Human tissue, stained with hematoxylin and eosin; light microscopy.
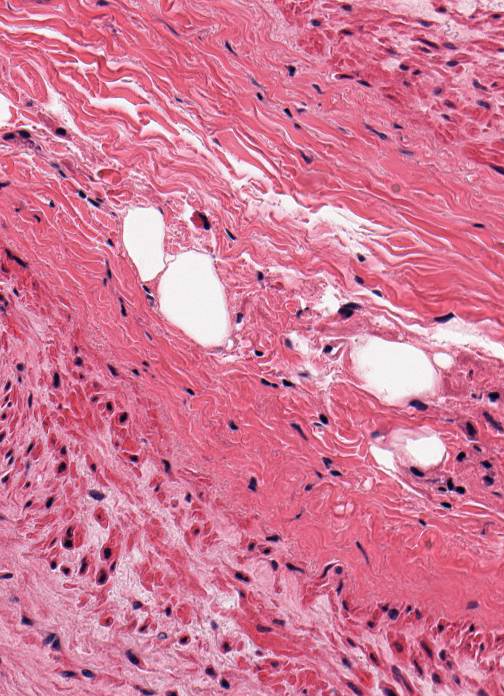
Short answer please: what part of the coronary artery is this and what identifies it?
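Tunica adventitia is shown here. Most of the field is dense, deeply eosinophilic collagen in wavy bundles. Among the upper collagen, nuclei are sparse, small, dark and elongated like fibroblast nuclei.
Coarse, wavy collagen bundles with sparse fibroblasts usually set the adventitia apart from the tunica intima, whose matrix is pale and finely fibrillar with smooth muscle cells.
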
